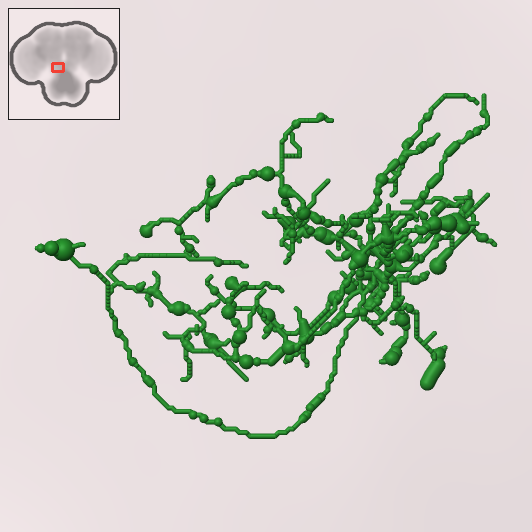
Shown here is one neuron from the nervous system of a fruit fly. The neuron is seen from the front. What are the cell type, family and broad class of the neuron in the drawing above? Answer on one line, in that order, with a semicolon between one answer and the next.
GNG379; hemilineage TRdm; central-brain intrinsic neuron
